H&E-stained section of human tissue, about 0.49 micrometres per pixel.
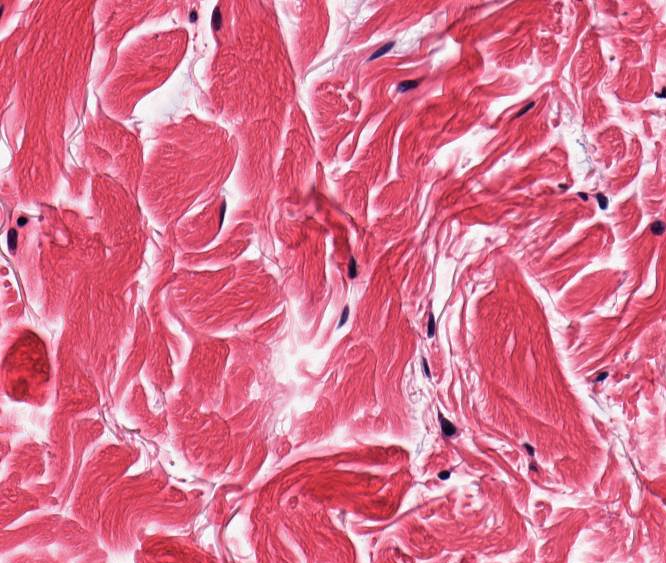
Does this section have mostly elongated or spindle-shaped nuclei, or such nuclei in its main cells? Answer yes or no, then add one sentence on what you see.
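Yes. Most of the nuclei are small, dark-staining and elongated or spindle-shaped.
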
